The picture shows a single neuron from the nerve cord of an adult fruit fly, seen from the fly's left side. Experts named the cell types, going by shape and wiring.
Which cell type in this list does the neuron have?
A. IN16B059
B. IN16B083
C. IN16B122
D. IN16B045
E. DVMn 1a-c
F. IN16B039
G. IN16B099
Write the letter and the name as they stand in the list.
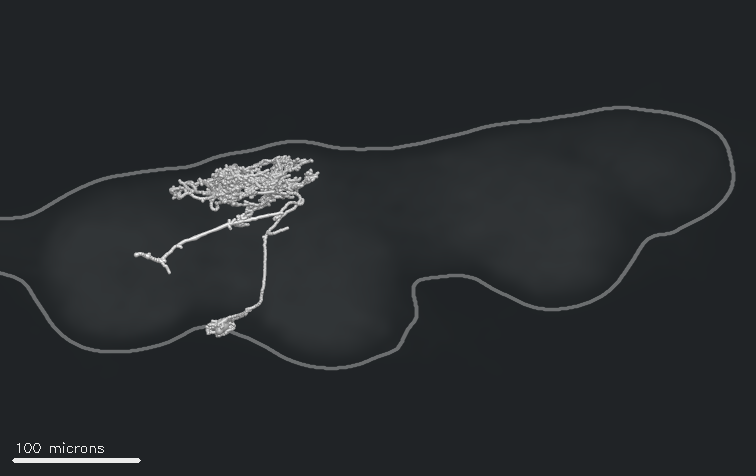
E. DVMn 1a-c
